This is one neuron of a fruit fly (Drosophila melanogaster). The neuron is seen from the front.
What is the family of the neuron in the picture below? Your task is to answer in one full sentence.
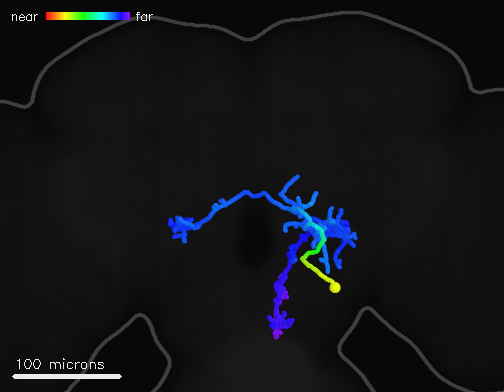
Family membership for the neuron is hemilineage LALv1_ventral.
